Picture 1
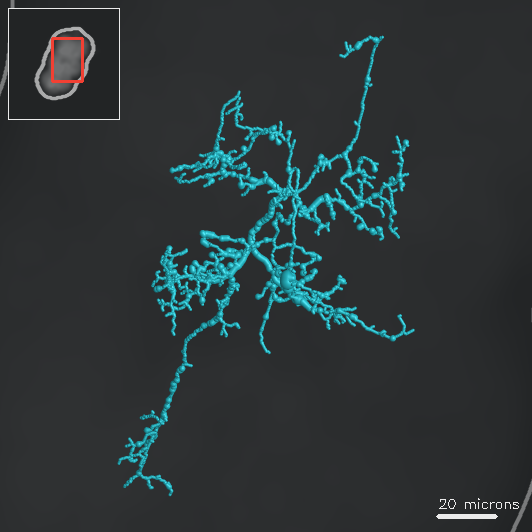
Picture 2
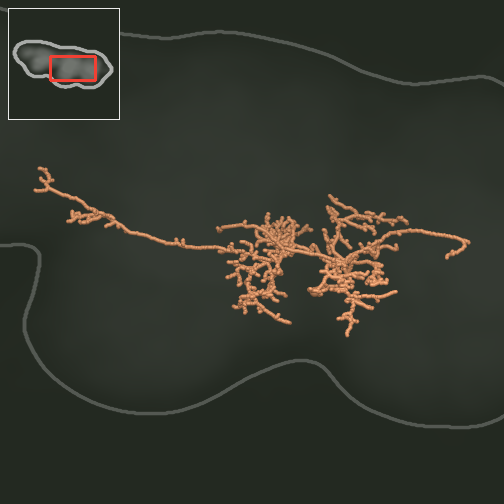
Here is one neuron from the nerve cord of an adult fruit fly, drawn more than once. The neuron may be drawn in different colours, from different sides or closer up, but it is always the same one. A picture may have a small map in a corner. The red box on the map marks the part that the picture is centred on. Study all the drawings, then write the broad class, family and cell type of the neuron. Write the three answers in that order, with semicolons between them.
nerve-cord intrinsic neuron; hemilineage 00A; IN00A025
